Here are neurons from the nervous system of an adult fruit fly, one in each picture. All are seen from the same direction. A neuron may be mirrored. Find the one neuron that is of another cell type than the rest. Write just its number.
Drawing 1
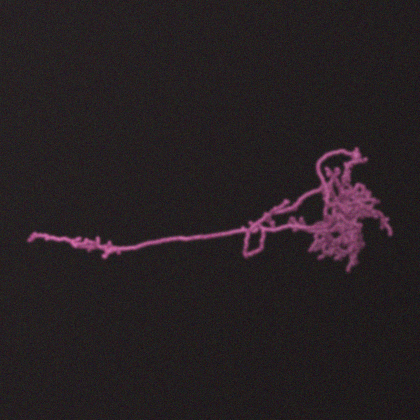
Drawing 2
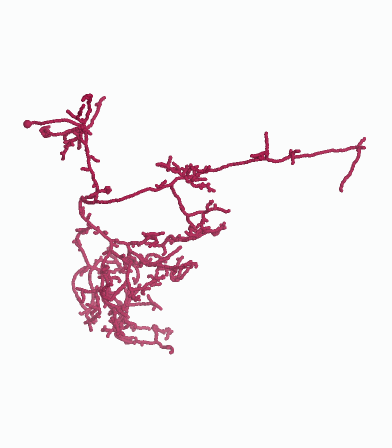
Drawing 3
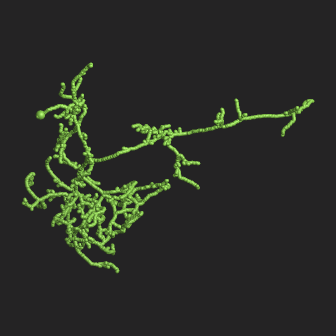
1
